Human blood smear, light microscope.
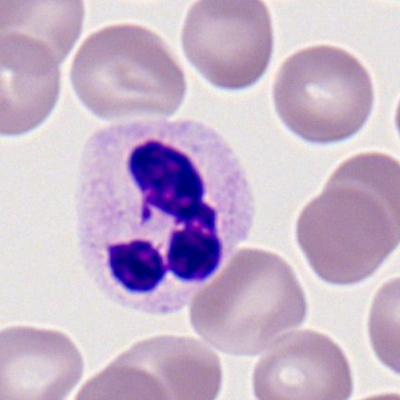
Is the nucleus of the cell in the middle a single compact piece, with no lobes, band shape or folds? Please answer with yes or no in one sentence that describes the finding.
No, this cell has a lobed nucleus rather than a single undivided one.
